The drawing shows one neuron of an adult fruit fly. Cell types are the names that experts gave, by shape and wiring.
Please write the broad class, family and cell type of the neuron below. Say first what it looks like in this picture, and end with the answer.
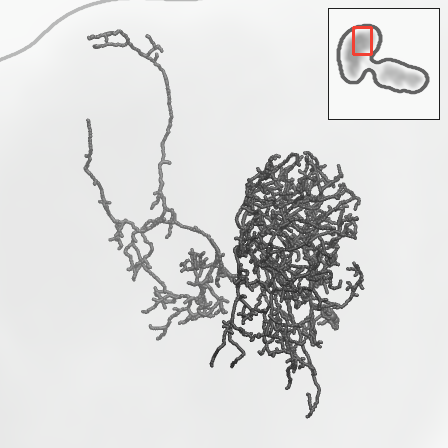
It lies in the brain. The picture shows dozens of branch ends. It is a visual projection neuron. The family is hemilineage VPNp&v1_posterior. The cell type is LoVP59.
